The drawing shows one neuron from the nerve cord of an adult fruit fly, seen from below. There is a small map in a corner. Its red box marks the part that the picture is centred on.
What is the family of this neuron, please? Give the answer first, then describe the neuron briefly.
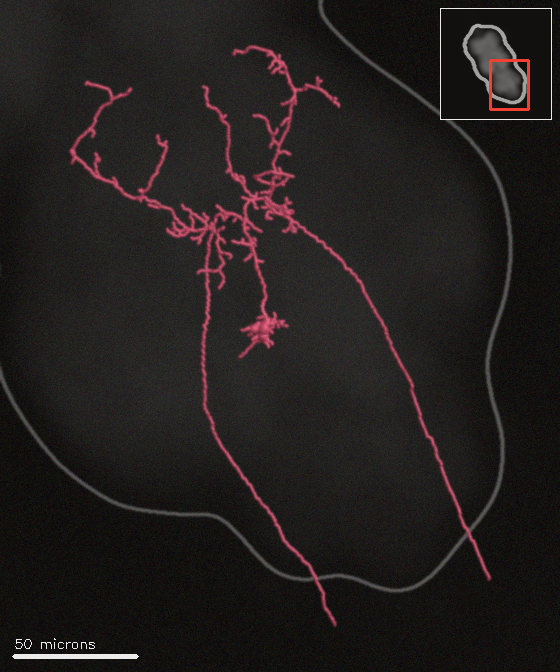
Its family is hemilineage 00B. Its broad class is efferent neuron of the nerve cord. From top to bottom in the picture it spans about 250 microns. The picture shows dozens of branch ends.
